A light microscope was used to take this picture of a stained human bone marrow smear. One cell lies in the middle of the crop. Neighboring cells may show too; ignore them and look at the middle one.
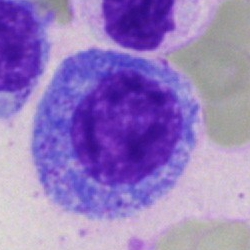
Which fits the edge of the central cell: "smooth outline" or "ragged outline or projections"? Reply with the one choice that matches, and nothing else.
Smooth outline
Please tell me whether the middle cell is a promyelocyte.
yes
